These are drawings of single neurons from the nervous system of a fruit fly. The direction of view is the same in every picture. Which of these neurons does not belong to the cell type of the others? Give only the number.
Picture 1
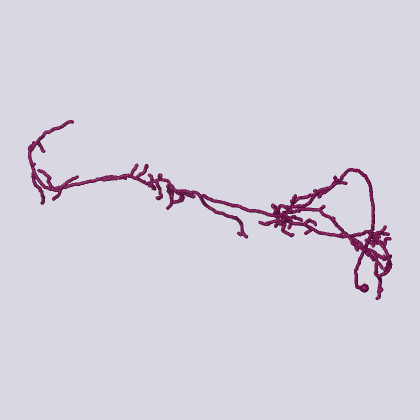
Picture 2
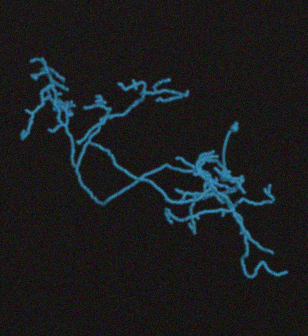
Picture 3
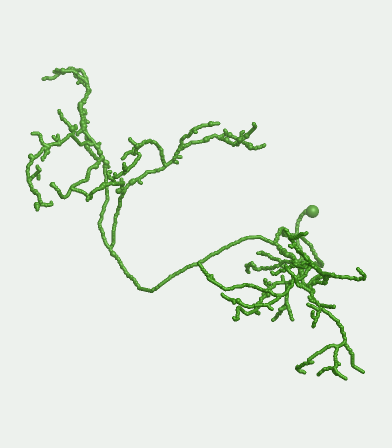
1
